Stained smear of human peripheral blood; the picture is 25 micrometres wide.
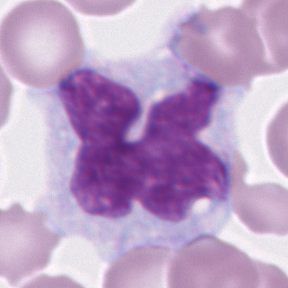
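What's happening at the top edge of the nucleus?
A narrow cleft cuts in from there.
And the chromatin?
Finely stranded and lacy, not coarsely clumped.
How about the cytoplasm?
Abundant and pale grey-blue, and a small clear vacuole lies at the lower right edge of the nucleus.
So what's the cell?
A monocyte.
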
